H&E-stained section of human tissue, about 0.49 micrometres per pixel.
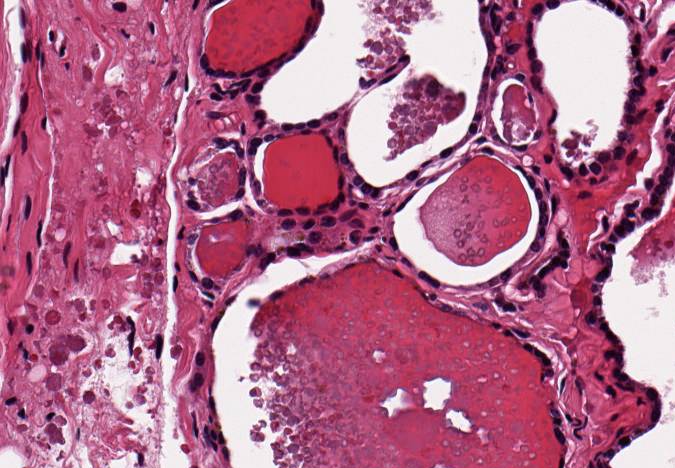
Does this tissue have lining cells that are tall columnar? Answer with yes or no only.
No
